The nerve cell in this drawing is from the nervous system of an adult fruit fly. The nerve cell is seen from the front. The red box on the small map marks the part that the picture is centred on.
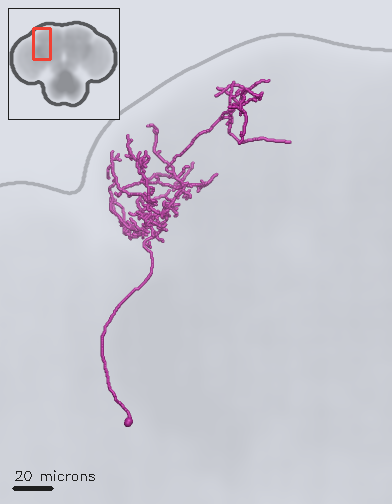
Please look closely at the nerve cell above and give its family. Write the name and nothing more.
hemilineage LHa2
